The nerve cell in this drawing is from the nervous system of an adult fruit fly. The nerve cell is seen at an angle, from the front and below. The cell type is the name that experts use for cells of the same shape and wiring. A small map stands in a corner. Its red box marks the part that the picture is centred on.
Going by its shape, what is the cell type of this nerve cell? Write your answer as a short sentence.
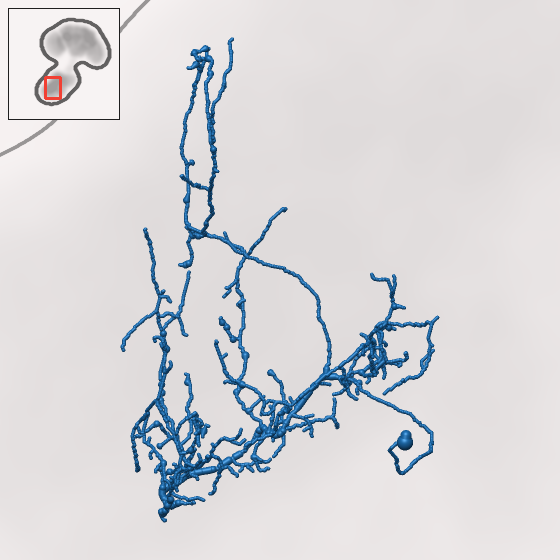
The cell type is IN04B084.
